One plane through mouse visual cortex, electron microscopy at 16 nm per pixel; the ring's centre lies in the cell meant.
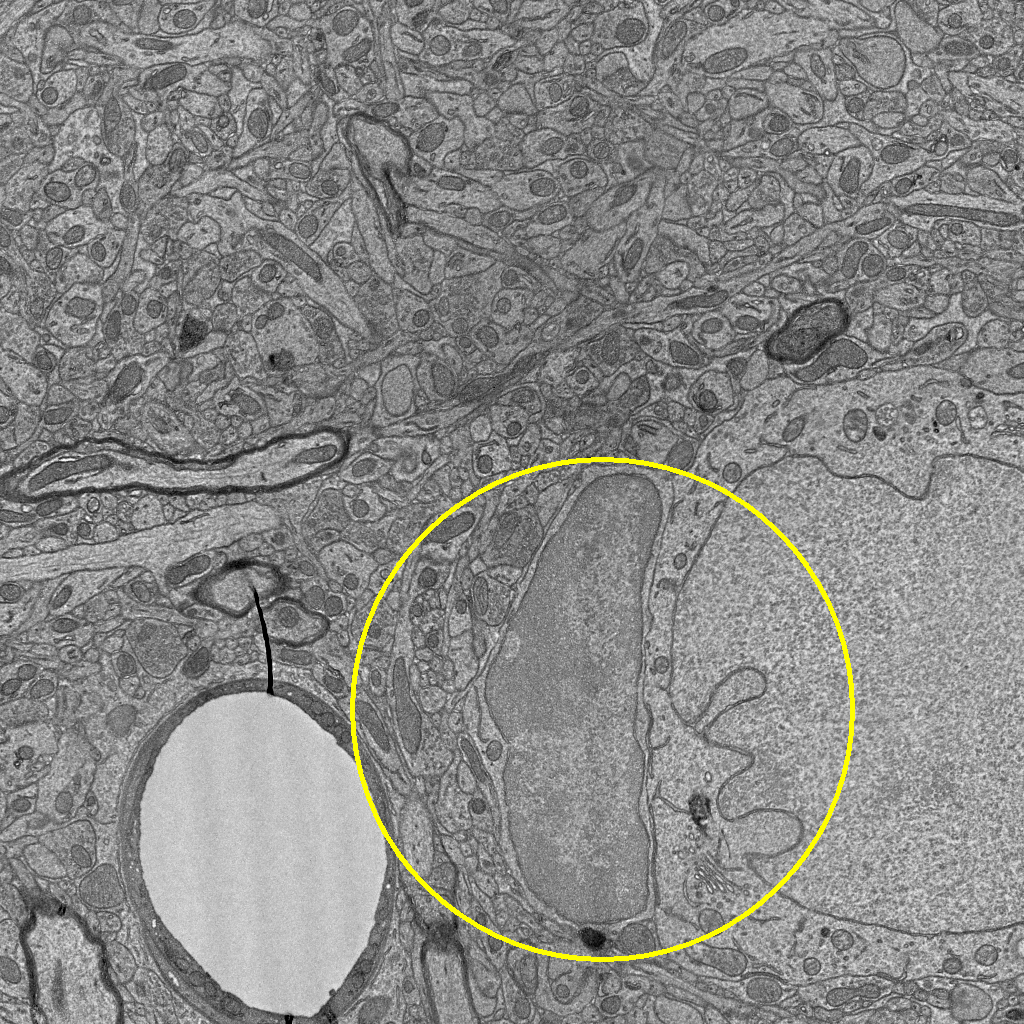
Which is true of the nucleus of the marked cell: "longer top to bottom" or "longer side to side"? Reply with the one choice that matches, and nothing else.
Longer top to bottom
